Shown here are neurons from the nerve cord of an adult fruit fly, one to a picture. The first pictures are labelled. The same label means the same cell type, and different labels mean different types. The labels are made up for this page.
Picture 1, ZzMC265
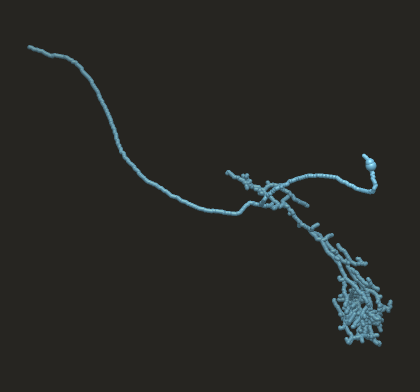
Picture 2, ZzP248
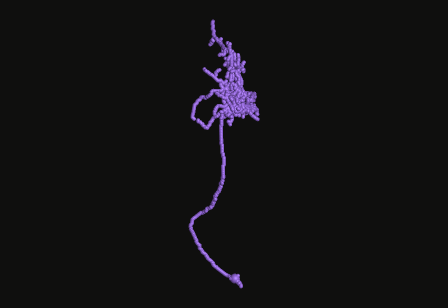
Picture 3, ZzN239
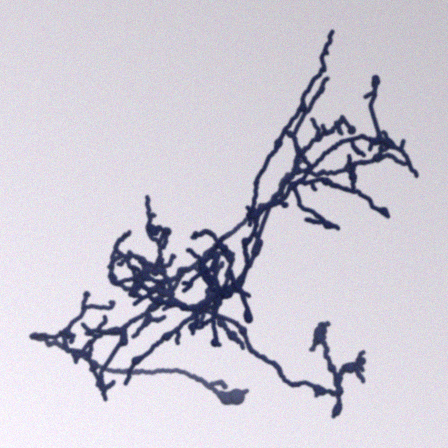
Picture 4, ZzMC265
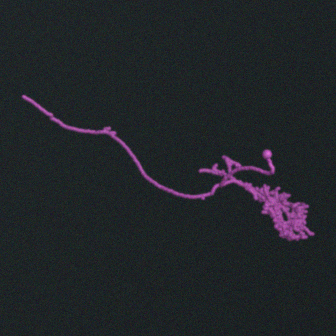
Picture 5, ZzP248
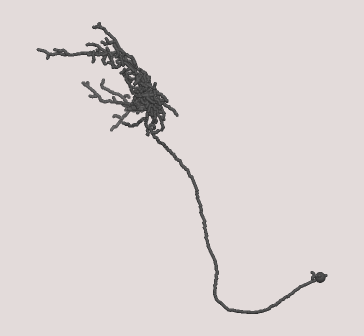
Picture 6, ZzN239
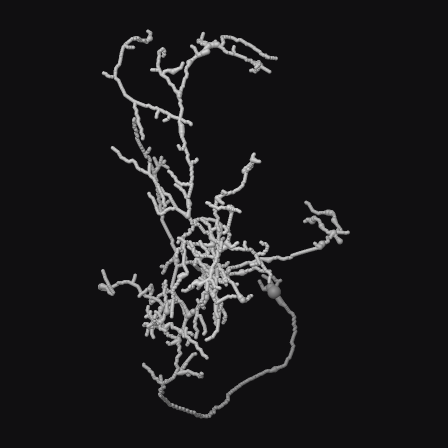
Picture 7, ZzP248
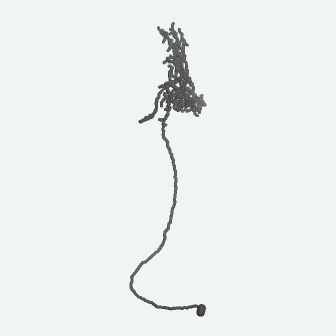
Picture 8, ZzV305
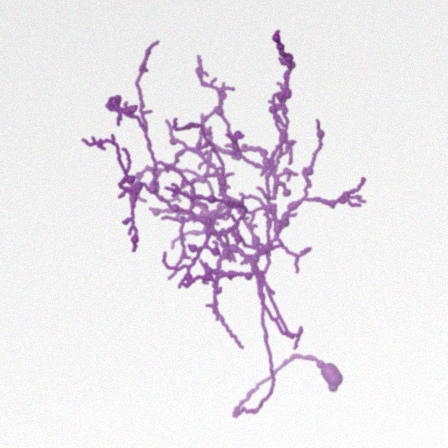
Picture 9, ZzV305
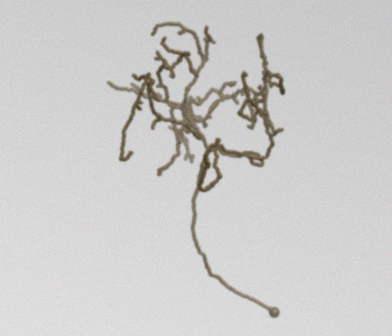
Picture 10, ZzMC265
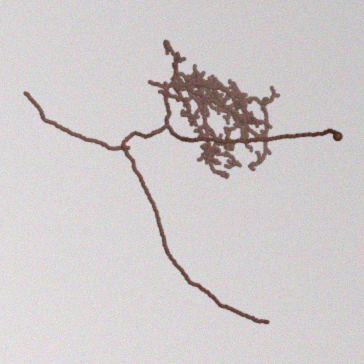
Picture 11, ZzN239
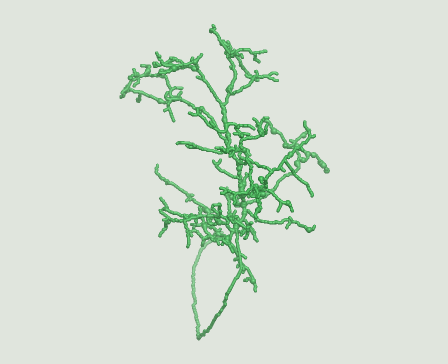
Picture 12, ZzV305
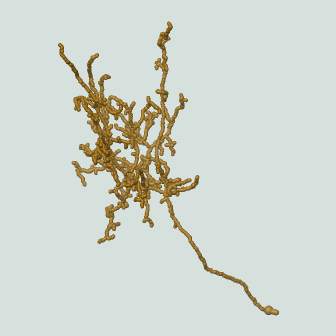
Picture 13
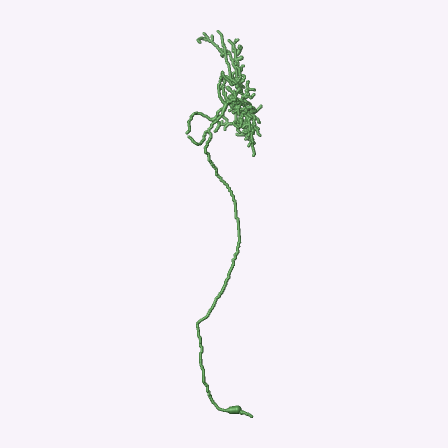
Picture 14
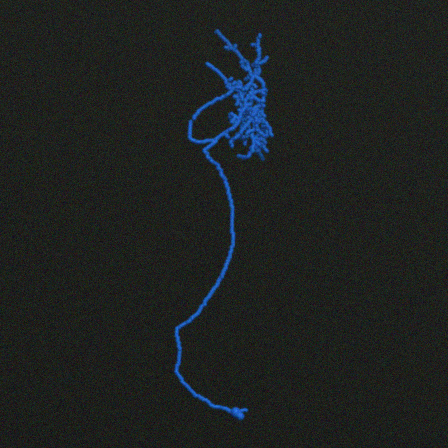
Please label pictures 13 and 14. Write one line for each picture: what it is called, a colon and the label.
13: ZzP248
14: ZzP248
